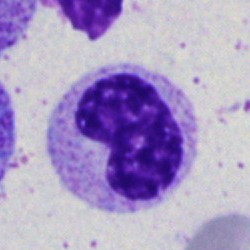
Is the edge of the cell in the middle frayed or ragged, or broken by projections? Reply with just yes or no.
No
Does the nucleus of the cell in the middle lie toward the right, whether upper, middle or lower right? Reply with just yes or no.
Yes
